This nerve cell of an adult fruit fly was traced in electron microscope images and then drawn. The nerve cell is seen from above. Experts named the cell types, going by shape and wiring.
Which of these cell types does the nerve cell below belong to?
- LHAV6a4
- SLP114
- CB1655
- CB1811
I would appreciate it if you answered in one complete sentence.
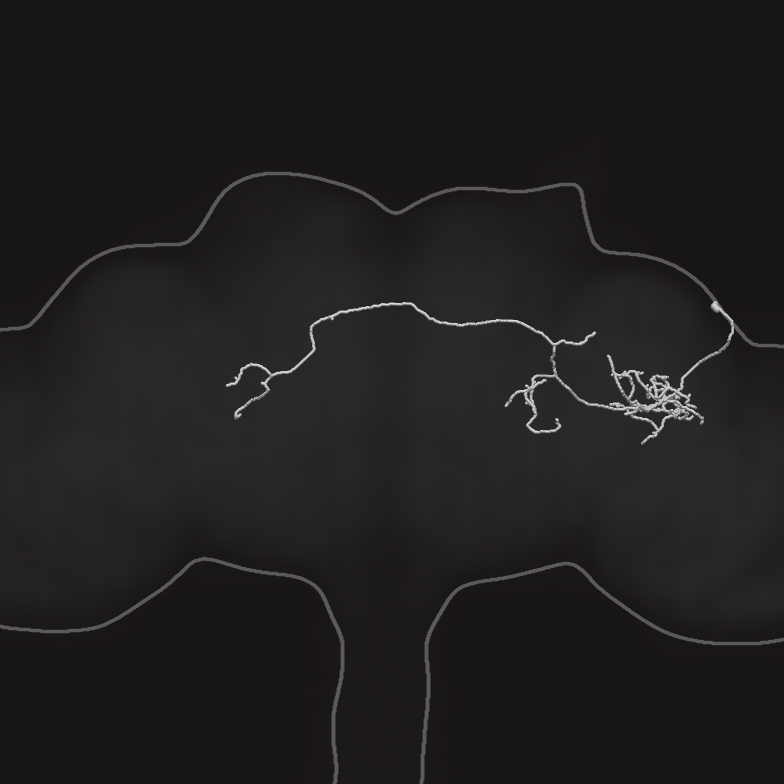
This nerve cell has been assigned cell type SLP114.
